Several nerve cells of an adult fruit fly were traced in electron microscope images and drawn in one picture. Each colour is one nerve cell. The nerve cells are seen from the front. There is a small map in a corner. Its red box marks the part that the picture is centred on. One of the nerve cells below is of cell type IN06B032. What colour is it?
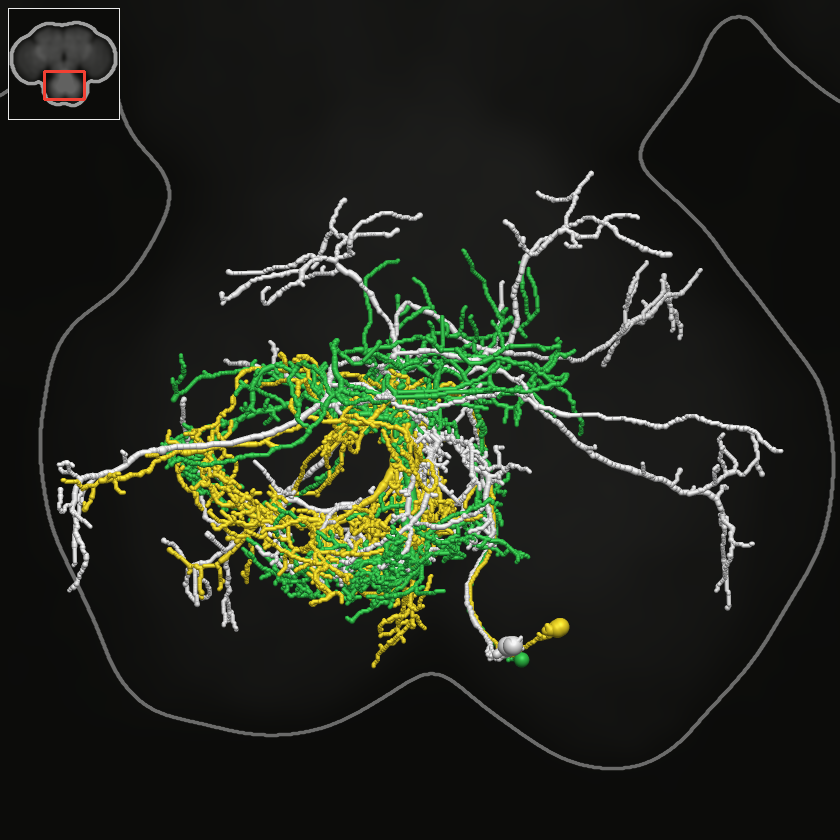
yellow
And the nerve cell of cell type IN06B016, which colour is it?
green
